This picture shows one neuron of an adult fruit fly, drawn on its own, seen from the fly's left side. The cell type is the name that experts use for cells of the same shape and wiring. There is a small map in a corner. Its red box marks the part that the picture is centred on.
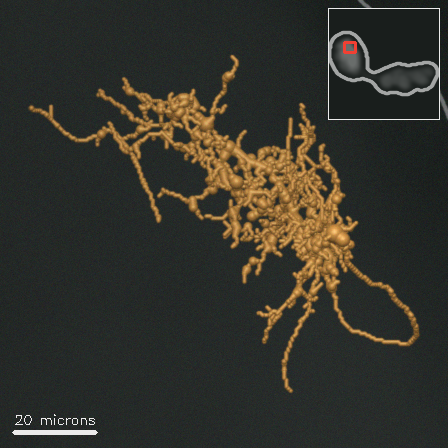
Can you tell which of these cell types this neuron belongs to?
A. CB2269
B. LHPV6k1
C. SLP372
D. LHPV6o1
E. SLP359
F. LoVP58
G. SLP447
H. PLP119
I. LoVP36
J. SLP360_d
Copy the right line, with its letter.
D. LHPV6o1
